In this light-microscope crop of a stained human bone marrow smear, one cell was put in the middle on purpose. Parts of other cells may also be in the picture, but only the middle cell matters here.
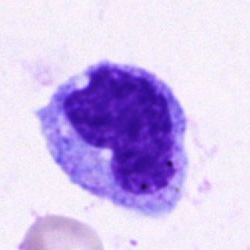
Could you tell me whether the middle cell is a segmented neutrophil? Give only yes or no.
no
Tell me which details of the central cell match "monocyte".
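The central cell is a monocyte.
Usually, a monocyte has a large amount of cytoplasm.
Here the grey-blue cytoplasm is widest on the left side of the cell. The nucleus is indented, with its concave side facing the lower left. Within that indentation, a small clear spot lies in the cytoplasm. No coarse coloured granules are present in the cytoplasm.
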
